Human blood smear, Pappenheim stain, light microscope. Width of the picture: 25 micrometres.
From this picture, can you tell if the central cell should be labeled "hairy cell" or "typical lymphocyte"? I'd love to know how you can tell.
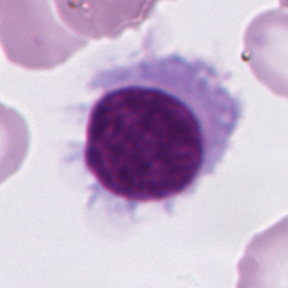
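This is a hairy cell. What decides it for me is the cytoplasm: the nucleus sits toward the lower left, leaving a wider band of cytoplasm at the upper right.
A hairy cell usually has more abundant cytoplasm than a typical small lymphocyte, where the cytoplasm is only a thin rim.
That cytoplasm is a pale greyish blue, and I can see no granules in it. The nucleus is round in outline and about 10 micrometres across. I also notice that the cell's outline is ragged and irregular rather than smooth.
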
